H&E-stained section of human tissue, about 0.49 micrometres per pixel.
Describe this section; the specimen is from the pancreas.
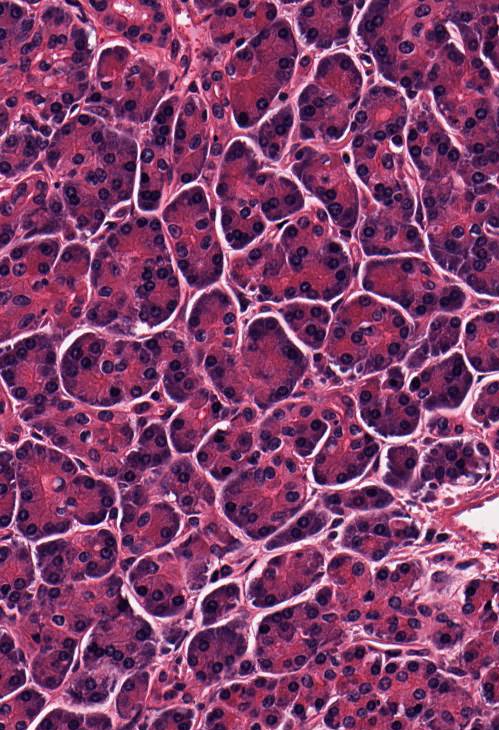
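Nests of polygonal cells with abundant pink cytoplasm. Nuclei round, dark-staining, closely similar in size from cell to cell. Most nests solid, no central lumen. Stroma between nests scanty: delicate strands of connective tissue.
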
